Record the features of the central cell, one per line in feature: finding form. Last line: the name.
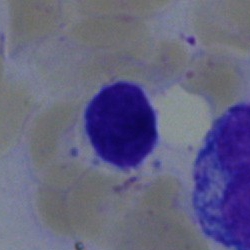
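Chromatin: dense, dark purple, nearly uniform throughout the nucleus
Nucleolus: none seen
Cytoplasm: scant, at most a very thin pale rim around the nucleus
Granules: none visible within the cell
Name: lymphocyte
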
